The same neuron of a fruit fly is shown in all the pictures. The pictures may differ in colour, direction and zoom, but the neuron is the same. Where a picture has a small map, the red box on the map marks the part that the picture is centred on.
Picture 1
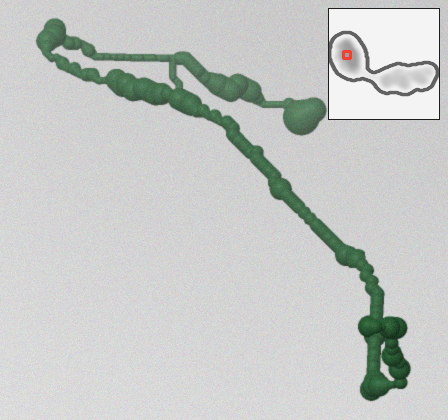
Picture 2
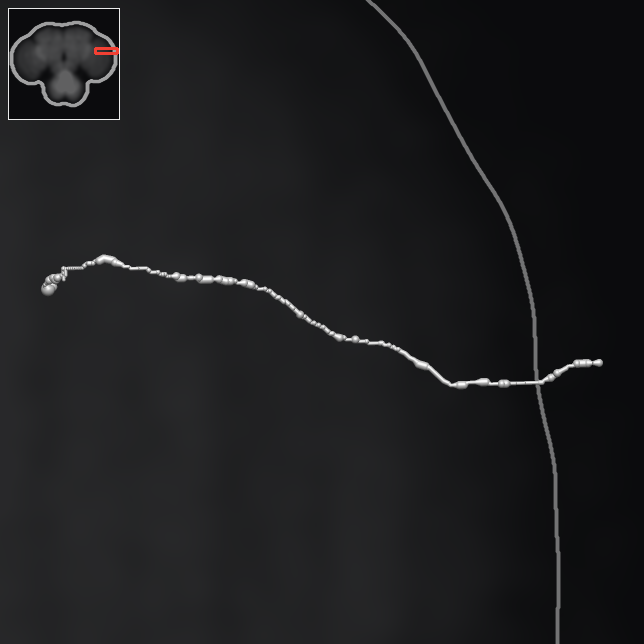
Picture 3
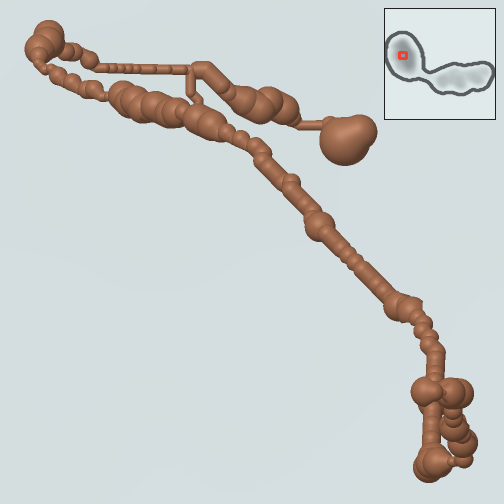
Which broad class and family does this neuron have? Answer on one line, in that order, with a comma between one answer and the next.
photoreceptor or other optic-lobe sensory neuron, class visual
